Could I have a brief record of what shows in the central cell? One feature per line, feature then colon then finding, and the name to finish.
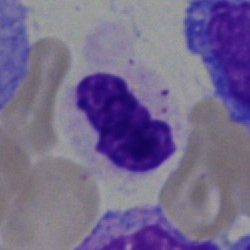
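Nucleus: elongated, diagonal, upper left to lower right
Chromatin: dense, dark purple, coarsely clumped
Cytoplasm: fairly wide rim, very pale greyish-lilac
Border: faint, poorly defined against background
Name: band neutrophil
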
